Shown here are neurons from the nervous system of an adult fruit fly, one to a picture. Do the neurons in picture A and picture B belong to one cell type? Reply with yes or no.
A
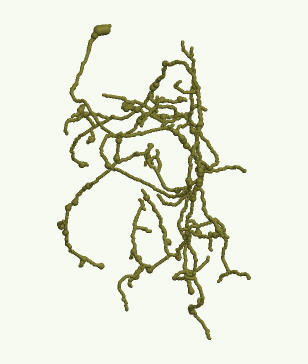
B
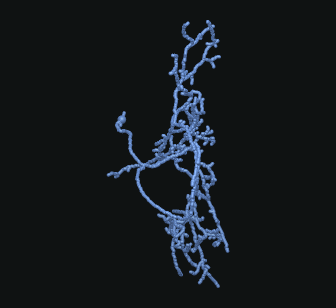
no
